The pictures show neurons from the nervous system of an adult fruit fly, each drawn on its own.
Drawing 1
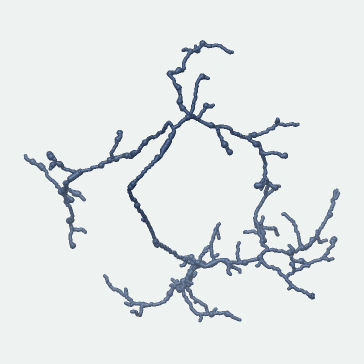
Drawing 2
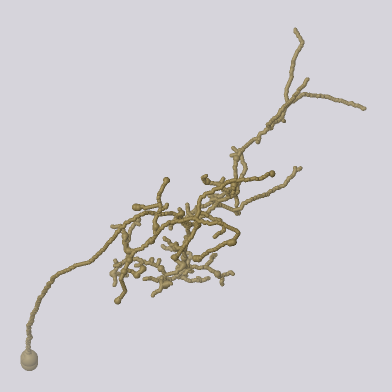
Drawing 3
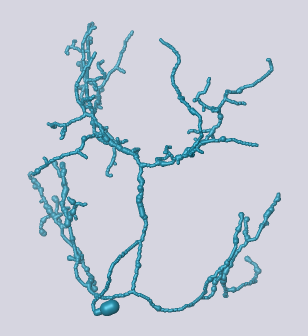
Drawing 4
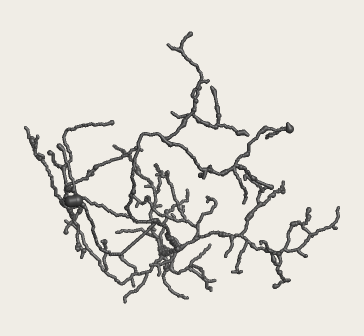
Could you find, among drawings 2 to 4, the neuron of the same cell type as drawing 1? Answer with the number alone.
4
